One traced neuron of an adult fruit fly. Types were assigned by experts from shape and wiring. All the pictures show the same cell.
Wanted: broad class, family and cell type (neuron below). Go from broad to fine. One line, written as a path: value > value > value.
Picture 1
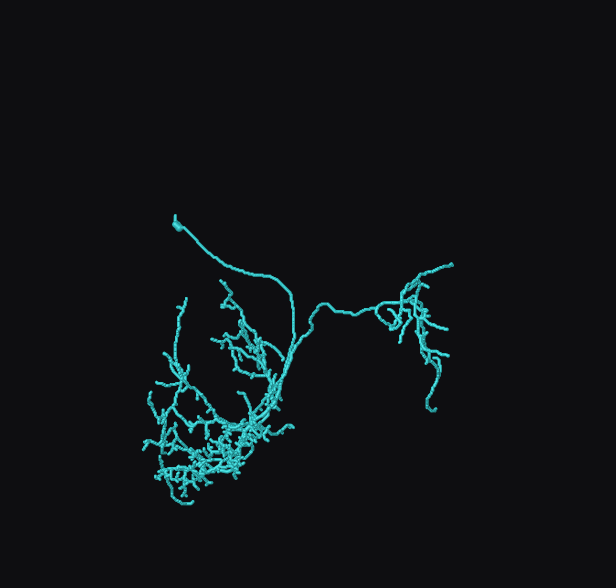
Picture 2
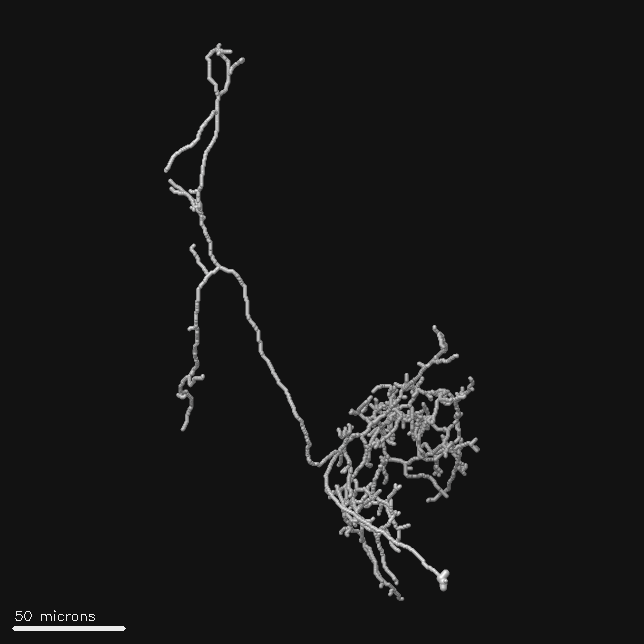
nerve-cord intrinsic neuron > hemilineage 23B > IN23B021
